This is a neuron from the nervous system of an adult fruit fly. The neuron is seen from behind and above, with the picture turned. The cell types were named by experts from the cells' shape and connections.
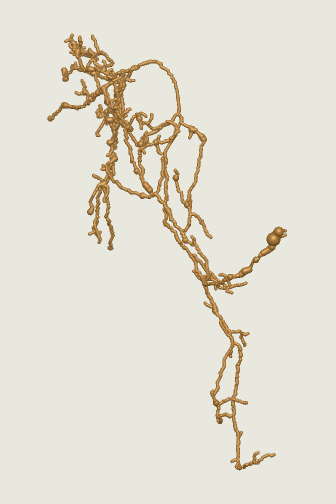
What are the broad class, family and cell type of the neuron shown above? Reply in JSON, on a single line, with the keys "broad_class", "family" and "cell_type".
{"broad_class": "central-brain intrinsic neuron", "family": "hemilineage VLPd&p1_posterior", "cell_type": "CB3147"}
